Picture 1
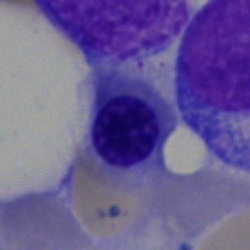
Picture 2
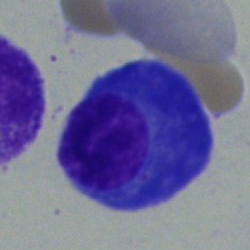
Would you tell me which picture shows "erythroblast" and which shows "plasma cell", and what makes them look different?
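The erythroblast is in picture 1, the plasma cell in picture 2. Both have dense chromatin: dark purple with a few slightly paler spots in the erythroblast, deep purple in the plasma cell. The cytoplasm differs: pale greyish-blue in the erythroblast, abundant and deep blue without granules in the plasma cell.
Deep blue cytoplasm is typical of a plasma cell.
In the plasma cell a paler zone lies in the cytoplasm next to the nucleus, on its right.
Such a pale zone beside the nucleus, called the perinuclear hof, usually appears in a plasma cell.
The plasma cell's outline is round to slightly oval and smooth. The erythroblast is bordered at the top and on the right by cells with large purple nuclei.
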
